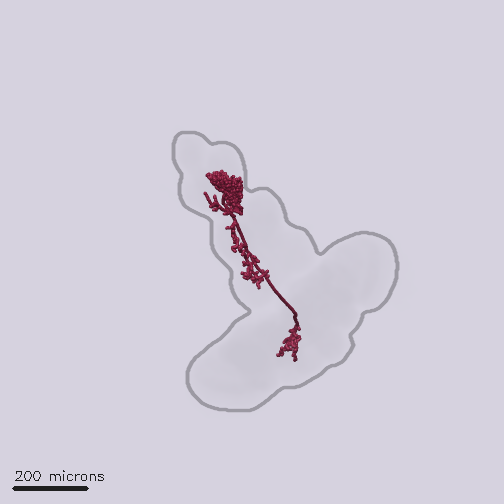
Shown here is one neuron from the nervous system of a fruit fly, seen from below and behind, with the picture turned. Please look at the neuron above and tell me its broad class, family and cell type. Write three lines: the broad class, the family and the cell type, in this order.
ascending neuron
hemilineage 23B
AN23B003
